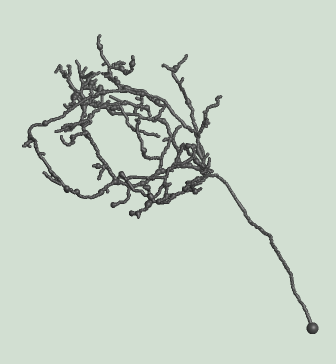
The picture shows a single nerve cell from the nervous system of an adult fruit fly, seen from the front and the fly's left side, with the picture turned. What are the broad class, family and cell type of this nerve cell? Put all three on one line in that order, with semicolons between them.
central-brain intrinsic neuron; hemilineage VPNp&v1_posterior; PVLP112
